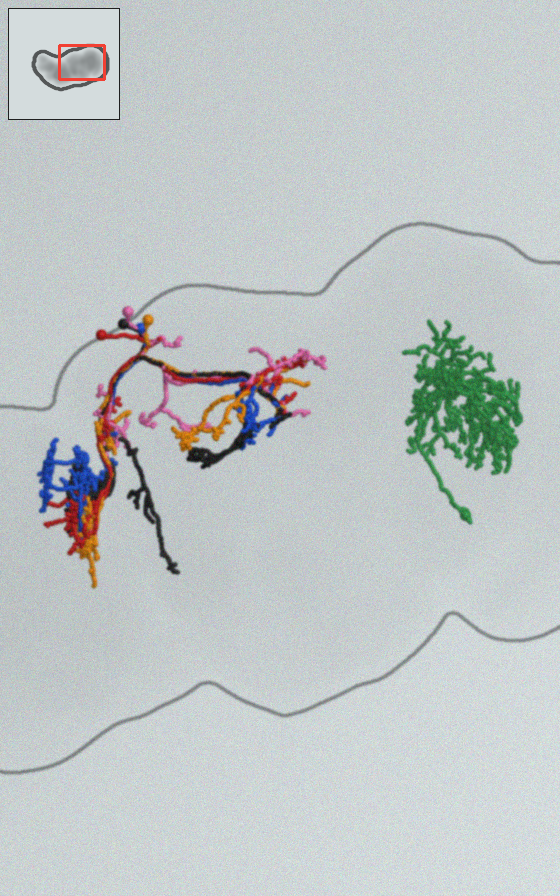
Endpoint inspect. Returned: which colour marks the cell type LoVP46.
green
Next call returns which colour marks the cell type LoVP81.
pink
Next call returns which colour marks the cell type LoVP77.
black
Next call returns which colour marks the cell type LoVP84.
red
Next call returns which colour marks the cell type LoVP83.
orange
